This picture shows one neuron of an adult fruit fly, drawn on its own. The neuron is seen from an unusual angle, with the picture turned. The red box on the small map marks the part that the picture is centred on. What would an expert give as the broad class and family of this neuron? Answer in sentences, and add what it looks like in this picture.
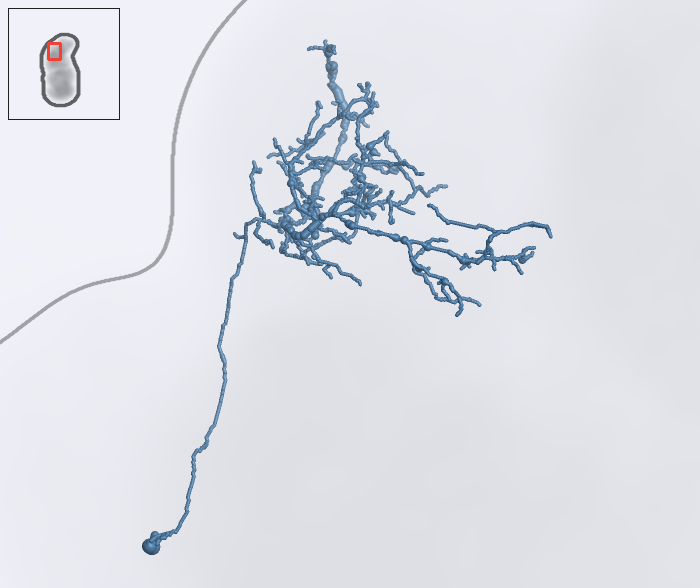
Its broad class is nerve-cord intrinsic neuron. The family is hemilineage 14A. Dozens of branch ends can be seen. In this view it is taller than it is wide.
